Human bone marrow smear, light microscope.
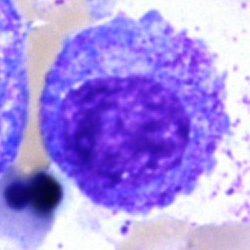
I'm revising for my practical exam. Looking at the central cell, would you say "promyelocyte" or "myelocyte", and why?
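This is a promyelocyte, not a myelocyte. Its cytoplasm is blue and holds many purple-magenta granules.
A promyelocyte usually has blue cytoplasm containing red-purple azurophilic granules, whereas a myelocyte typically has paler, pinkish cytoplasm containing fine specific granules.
The blue cytoplasm forms a rim that is wider above the nucleus than below it, and the nucleus lies toward the lower part of the cell. The outline is roughly round, with a bumpy, irregular edge.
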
